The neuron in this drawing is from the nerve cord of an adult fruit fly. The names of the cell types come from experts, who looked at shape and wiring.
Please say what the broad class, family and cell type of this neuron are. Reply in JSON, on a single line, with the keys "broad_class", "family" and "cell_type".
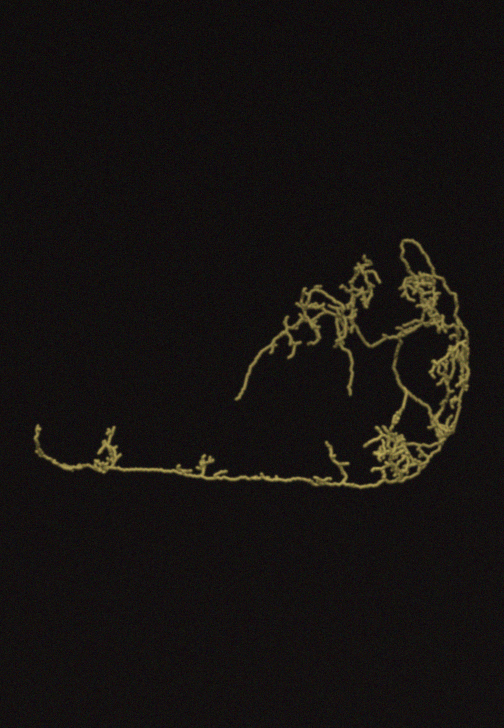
{"broad_class": "nerve-cord intrinsic neuron", "family": "hemilineage 19A", "cell_type": "IN19A054"}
